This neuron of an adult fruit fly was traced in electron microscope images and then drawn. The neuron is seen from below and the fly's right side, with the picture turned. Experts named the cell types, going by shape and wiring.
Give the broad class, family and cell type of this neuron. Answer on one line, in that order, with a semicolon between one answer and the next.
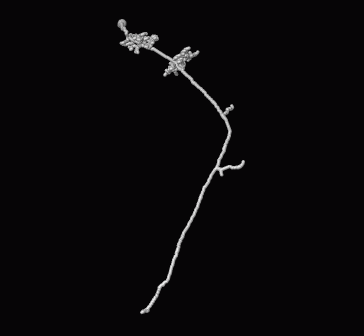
optic-lobe intrinsic neuron; TmY; TmY3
